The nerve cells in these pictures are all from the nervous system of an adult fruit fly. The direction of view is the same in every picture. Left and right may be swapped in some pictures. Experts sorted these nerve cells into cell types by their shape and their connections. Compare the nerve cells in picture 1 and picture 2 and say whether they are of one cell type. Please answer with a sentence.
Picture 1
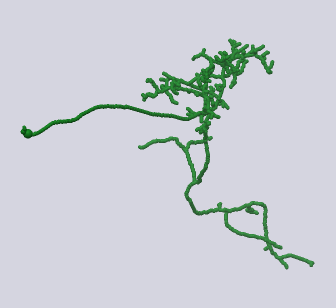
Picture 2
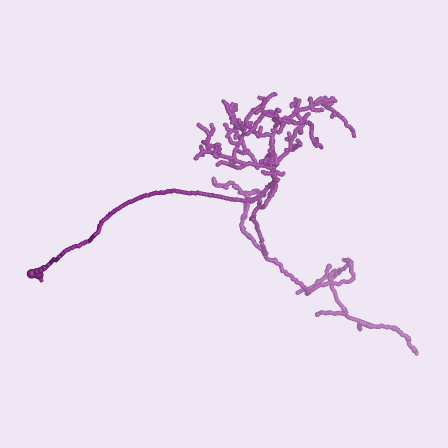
They are of the same cell type.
